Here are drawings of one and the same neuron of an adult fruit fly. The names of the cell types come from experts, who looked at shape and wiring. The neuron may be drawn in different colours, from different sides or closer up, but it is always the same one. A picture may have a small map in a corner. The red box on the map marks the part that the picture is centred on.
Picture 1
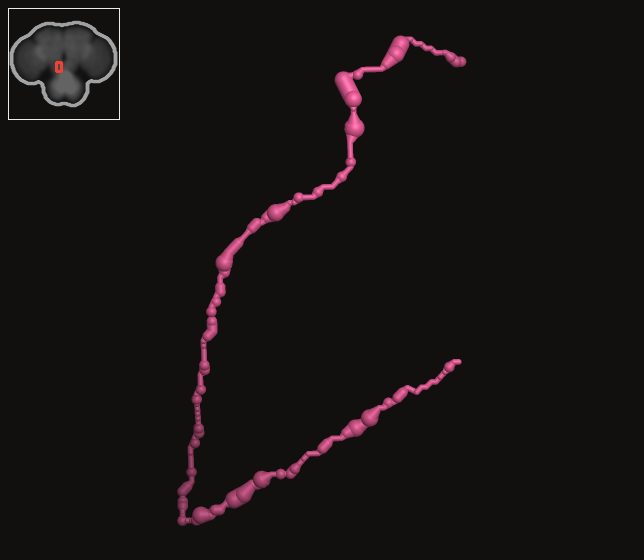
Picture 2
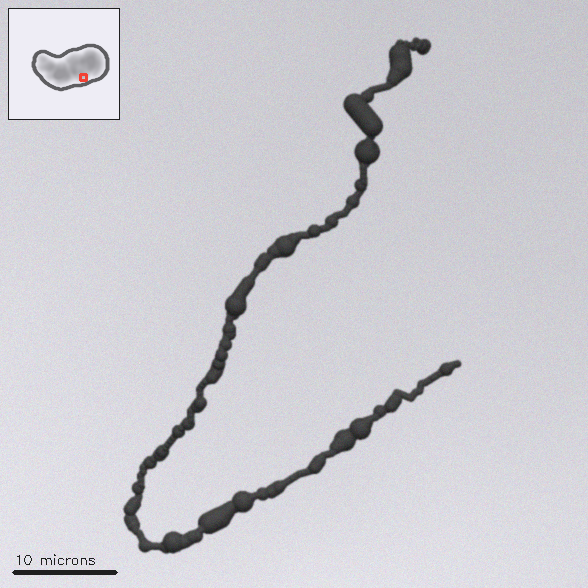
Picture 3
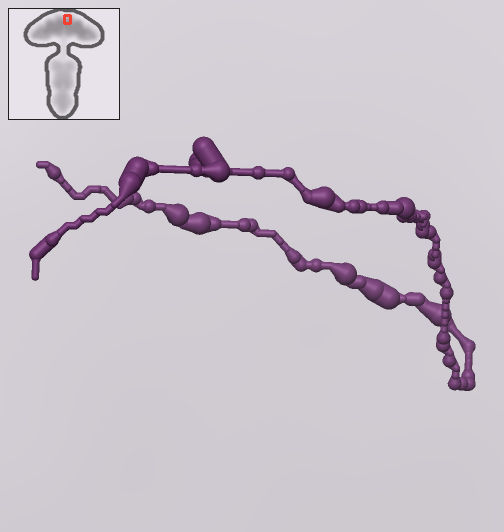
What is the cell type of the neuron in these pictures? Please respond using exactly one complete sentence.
As a matter of cell type, the neuron is ENS3.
